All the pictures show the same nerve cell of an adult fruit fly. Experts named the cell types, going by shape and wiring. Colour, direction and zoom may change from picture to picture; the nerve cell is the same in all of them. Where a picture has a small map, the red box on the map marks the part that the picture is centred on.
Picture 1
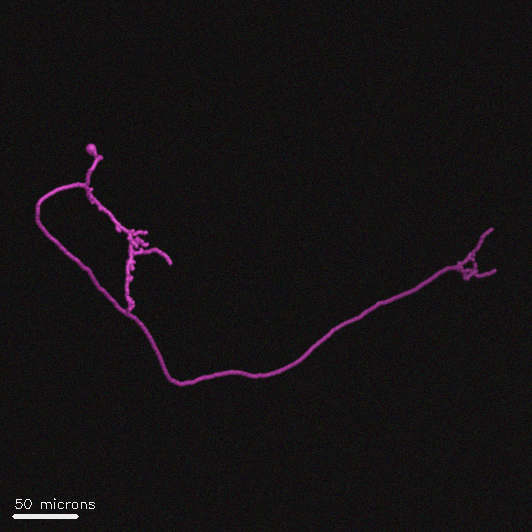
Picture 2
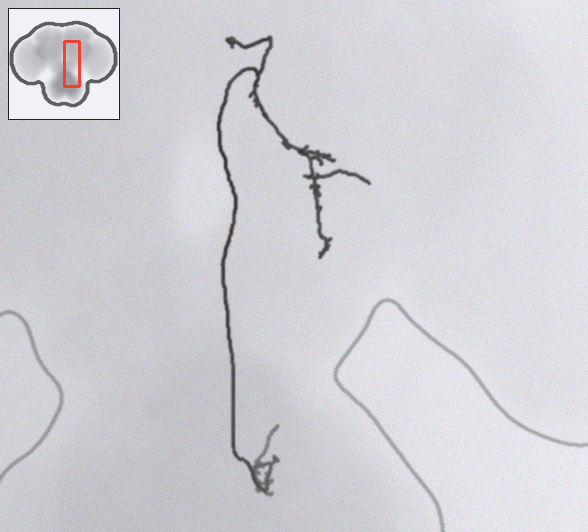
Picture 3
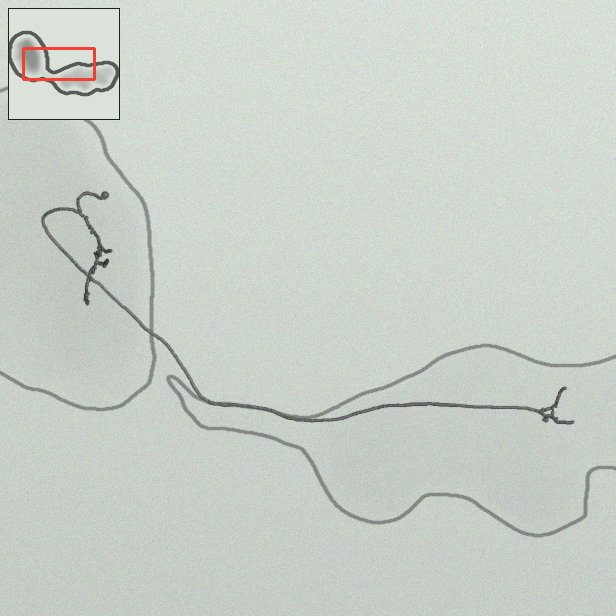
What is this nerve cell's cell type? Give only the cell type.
DNpe008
